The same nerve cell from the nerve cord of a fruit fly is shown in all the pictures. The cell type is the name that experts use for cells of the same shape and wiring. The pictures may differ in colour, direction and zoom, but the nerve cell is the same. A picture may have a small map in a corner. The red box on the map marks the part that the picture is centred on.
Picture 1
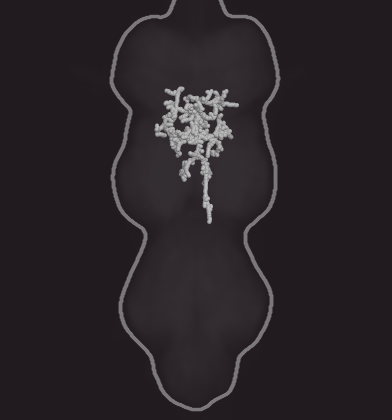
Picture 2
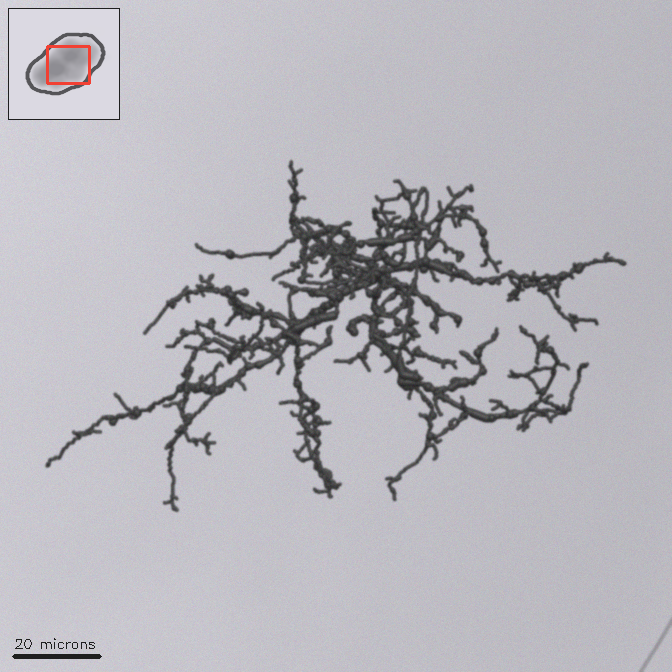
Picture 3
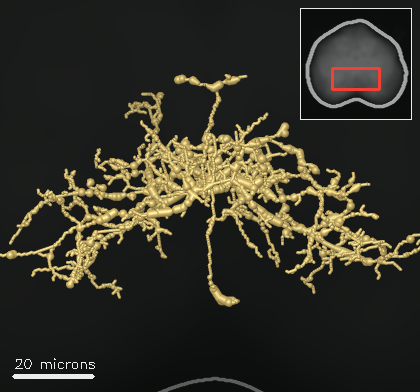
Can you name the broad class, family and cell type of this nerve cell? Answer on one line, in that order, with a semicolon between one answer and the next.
sensory neuron entering the nerve cord; class mechanosensory proprioceptive; SNpp17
